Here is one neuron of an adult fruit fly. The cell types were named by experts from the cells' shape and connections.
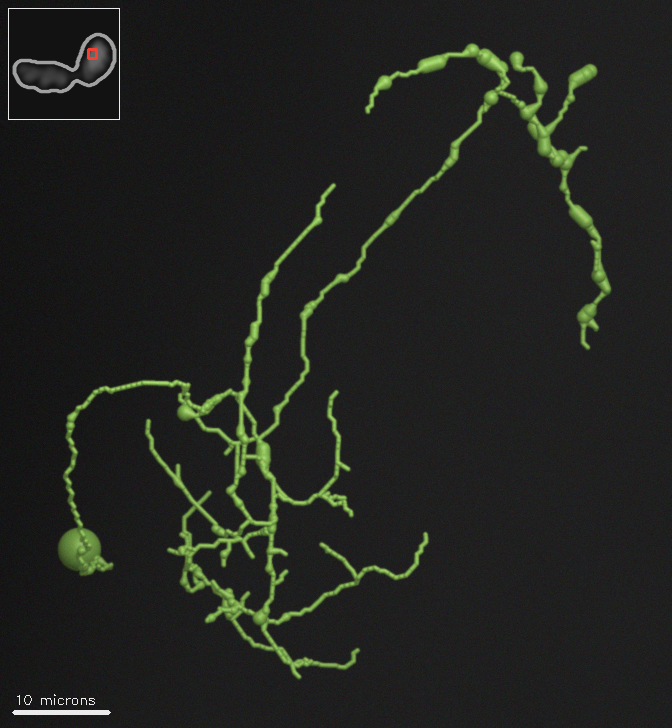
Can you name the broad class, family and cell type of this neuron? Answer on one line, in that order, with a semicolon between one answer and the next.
central-brain intrinsic neuron; hemilineage LHp1; LHPV4i3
